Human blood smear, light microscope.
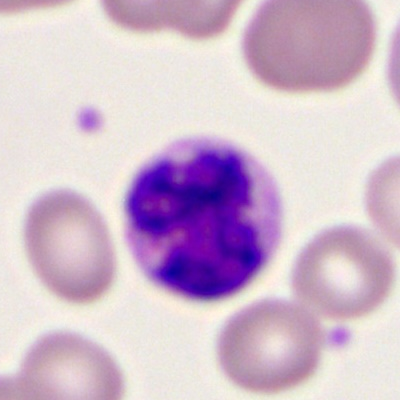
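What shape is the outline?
Round and smooth.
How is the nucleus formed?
Irregular, in several clumped lobes, with coarsely clumped dark purple chromatin.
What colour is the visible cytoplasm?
Pale pinkish-lilac.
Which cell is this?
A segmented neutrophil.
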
